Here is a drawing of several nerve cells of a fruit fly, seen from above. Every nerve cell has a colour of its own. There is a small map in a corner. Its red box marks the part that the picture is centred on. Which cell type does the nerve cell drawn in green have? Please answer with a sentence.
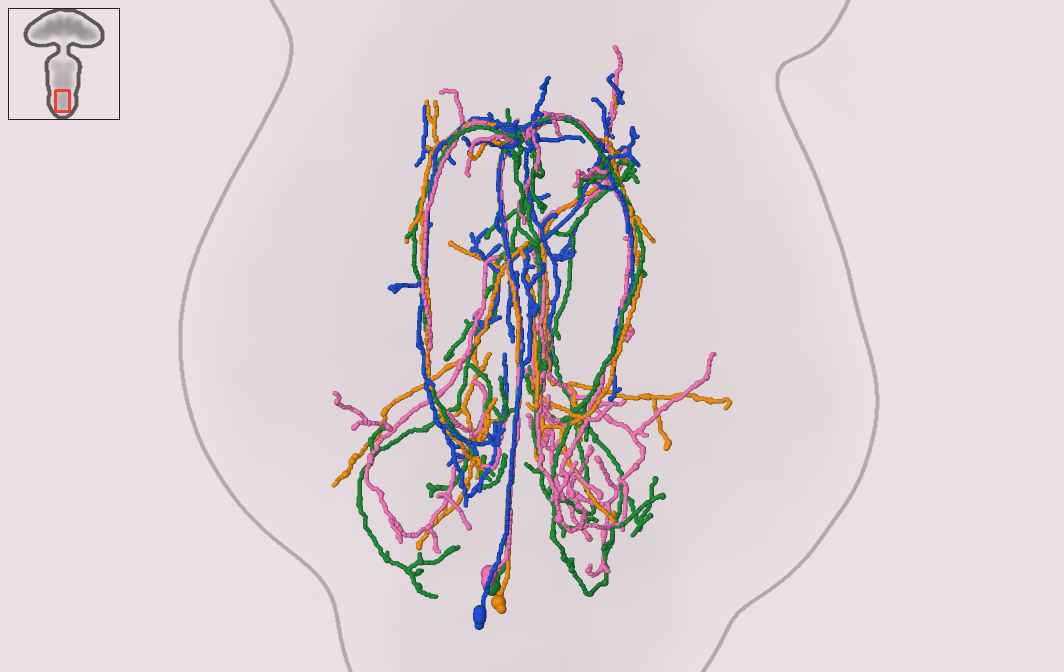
The cell type is IN12B032.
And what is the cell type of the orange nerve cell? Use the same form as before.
The cell type is IN12B057.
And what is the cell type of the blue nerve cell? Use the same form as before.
The cell type is IN12B071.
